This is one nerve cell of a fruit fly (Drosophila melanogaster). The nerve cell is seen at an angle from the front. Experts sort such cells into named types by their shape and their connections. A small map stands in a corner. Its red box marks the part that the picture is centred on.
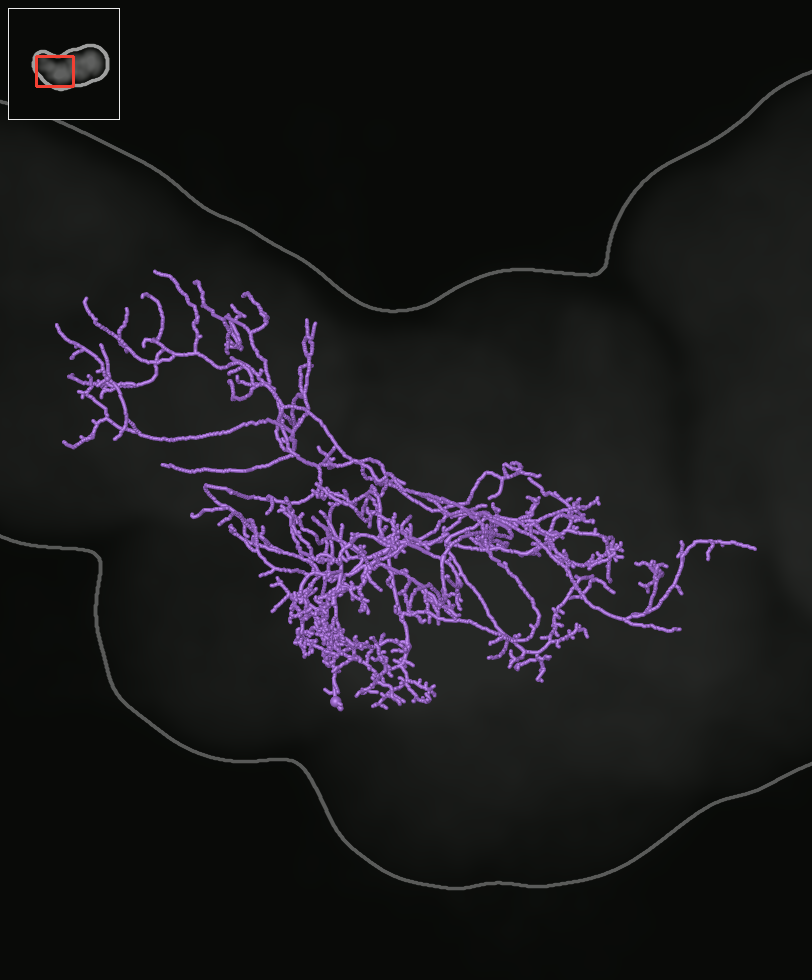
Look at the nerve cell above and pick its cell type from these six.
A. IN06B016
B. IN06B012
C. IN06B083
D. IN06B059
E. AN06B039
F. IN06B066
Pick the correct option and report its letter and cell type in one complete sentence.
It is IN06B012, option B, that is the cell type of the nerve cell.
